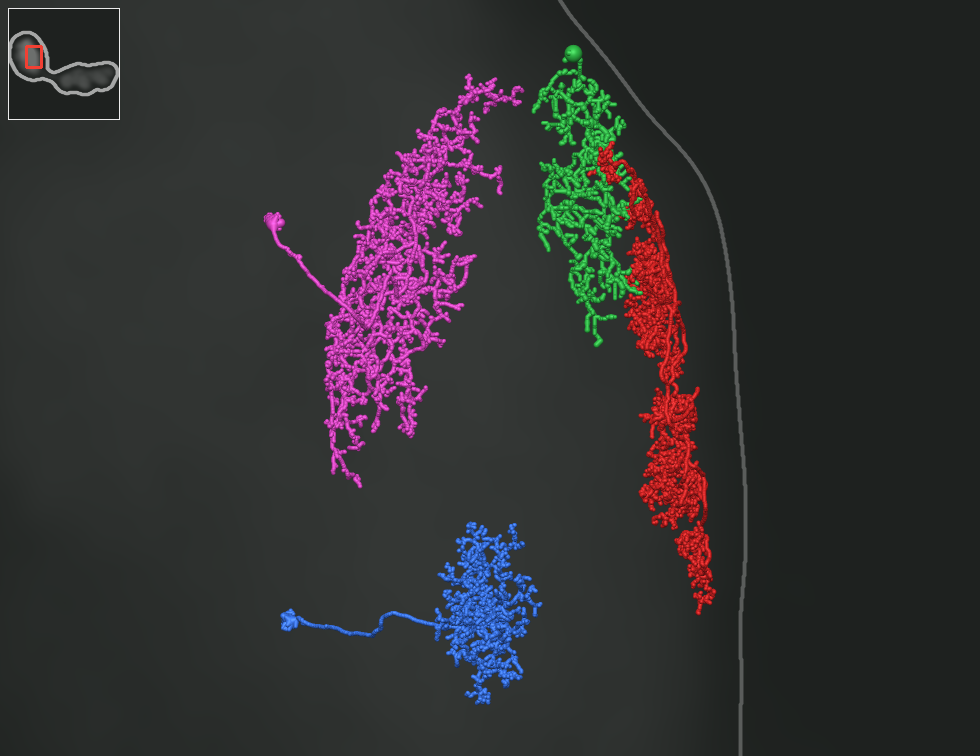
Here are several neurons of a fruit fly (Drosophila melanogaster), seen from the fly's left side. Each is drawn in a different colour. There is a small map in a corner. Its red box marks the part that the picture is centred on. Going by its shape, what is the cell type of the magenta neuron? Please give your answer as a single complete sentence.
The neuron is categorized under cell type Pm6.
